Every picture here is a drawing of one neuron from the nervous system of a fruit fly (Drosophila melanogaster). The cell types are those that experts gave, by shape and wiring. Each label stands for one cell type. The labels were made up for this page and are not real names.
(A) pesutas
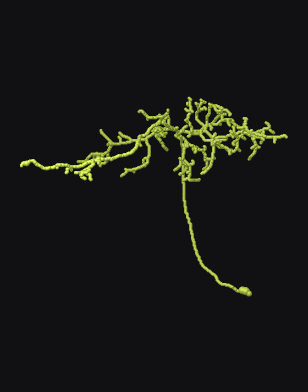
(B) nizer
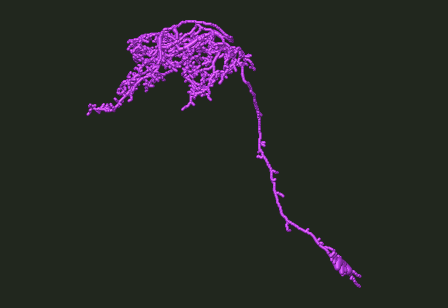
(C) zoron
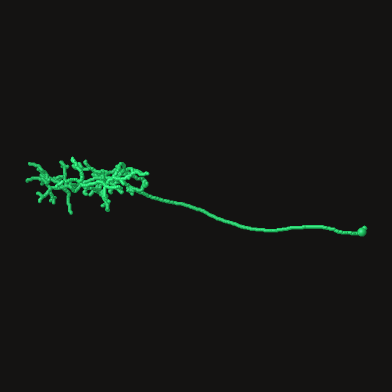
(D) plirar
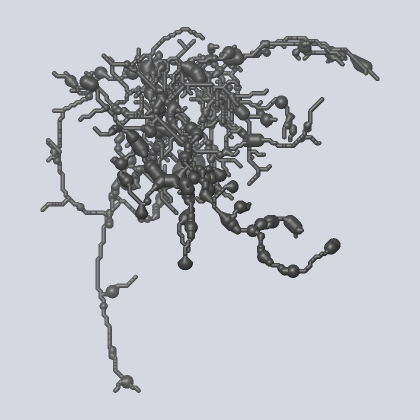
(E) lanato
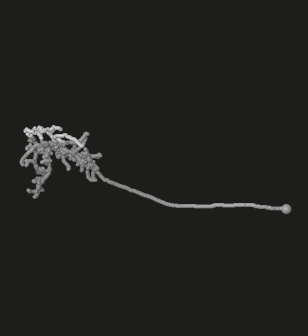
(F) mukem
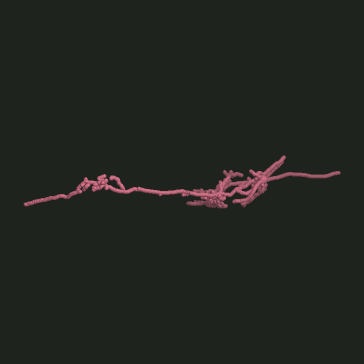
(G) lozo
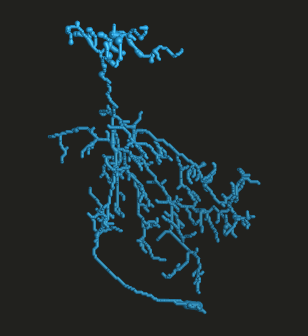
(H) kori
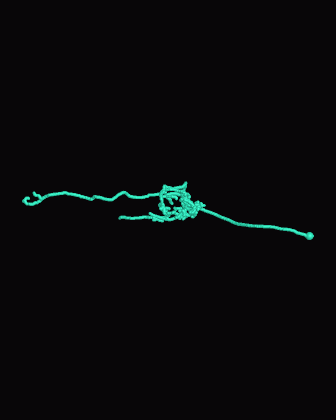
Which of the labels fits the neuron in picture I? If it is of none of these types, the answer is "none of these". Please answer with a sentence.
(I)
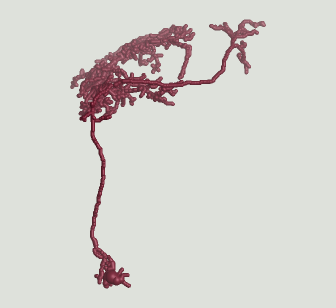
It belongs to nizer.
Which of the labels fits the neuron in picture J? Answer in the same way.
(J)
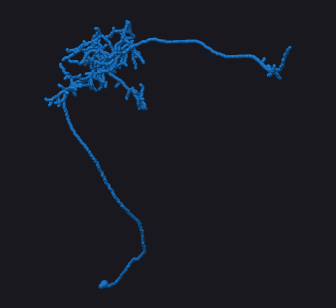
It belongs to pesutas.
